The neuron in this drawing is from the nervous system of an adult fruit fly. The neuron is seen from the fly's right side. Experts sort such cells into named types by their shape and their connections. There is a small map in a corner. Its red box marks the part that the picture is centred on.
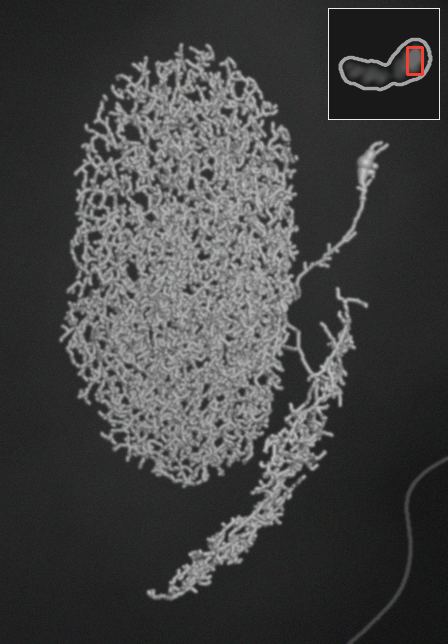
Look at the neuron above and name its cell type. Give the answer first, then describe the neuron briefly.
Its cell type is LT58. Its broad class is optic-lobe intrinsic neuron. The cell body can be seen at the upper right of the picture. The picture shows more than a hundred branch ends.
